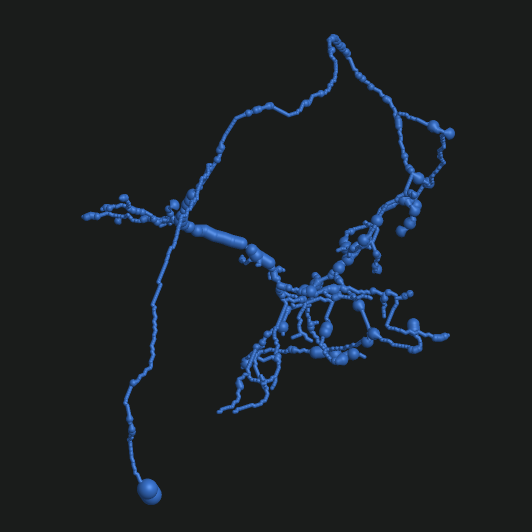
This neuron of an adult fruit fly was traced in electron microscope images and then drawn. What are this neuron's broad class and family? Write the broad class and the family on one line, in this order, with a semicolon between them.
central-brain intrinsic neuron; hemilineage DL1_ventral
